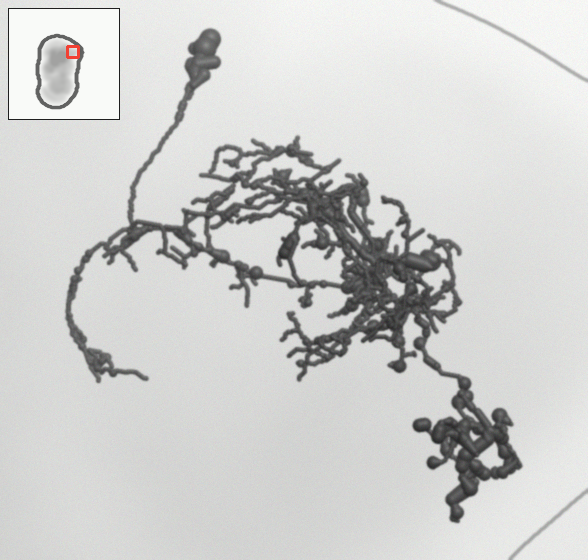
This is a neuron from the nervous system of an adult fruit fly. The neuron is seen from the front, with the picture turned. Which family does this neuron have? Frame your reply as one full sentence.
As its family, the neuron has hemilineage 06A.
